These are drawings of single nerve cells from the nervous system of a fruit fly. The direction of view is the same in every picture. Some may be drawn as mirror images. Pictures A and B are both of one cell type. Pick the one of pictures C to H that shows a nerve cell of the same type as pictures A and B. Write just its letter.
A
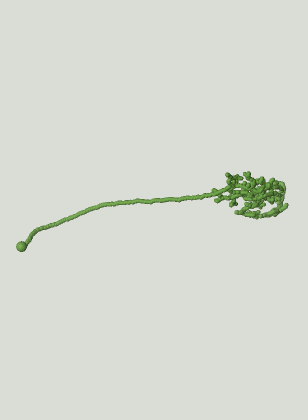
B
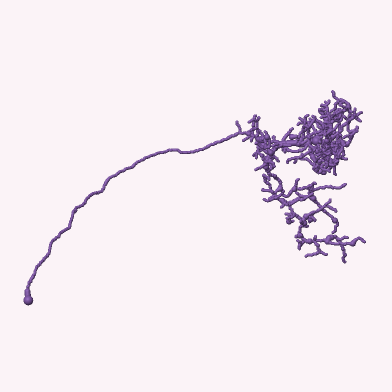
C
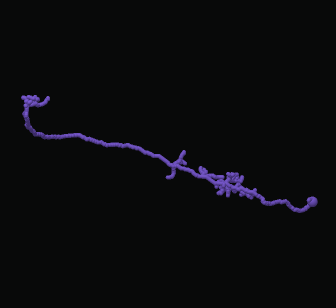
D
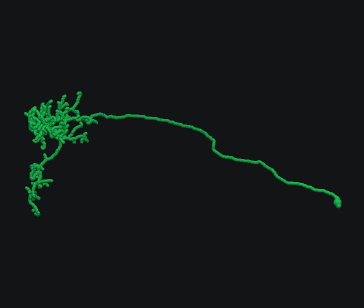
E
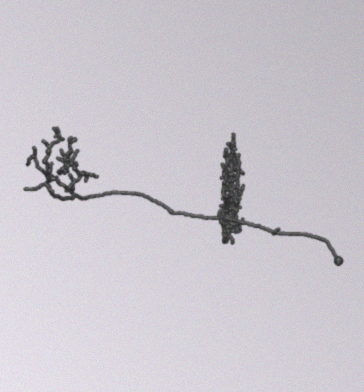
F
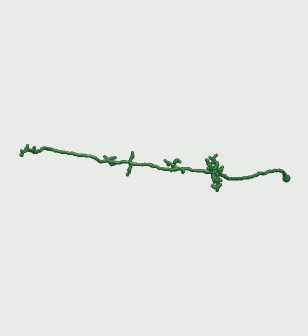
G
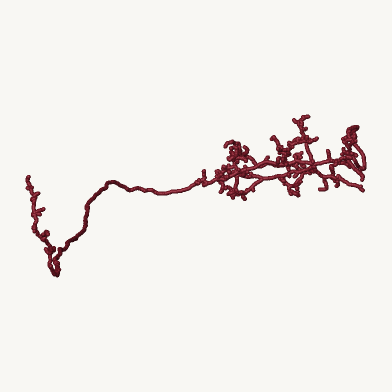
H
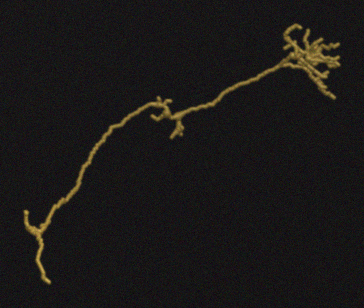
D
